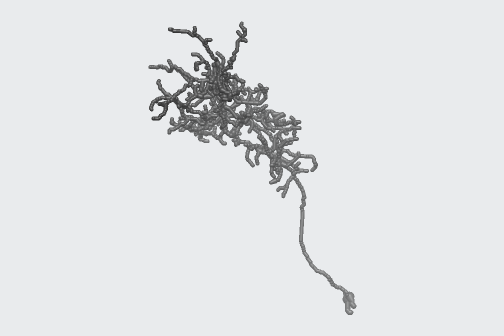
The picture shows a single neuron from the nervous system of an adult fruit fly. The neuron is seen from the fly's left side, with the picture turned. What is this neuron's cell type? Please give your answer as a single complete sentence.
The cell type for the neuron is PLP172.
